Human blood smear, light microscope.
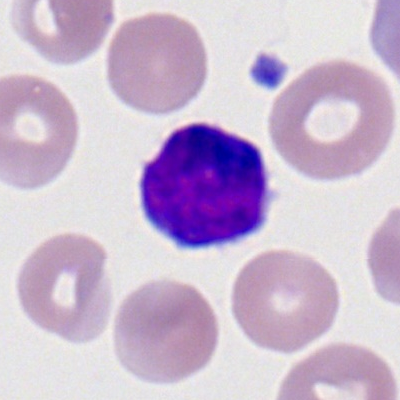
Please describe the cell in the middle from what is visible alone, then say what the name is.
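Very little cytoplasm here, at most a thin rim at the edge of the nucleus. One nucleus, unlobed, filling nearly the whole cell. The chromatin is dense and dark purple, with coarse clumps. And the outline is slightly angular rather than perfectly round. It's a lymphocyte.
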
